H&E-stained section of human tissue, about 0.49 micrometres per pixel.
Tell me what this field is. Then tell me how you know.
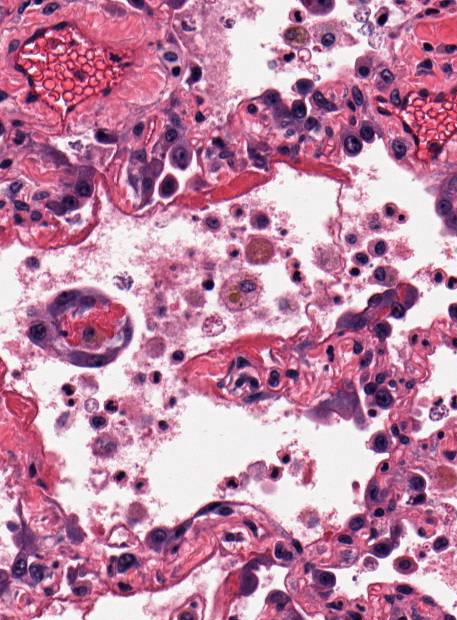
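This field mainly shows an alveolus. To begin with the septa: vessels packed with red blood cells lie within them at the top left and top right, and plump cuboidal cells with round, dark nuclei line them in many places.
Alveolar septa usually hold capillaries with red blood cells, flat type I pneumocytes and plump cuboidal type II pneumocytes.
Next, the central space: several large rounded macrophages float there, with golden-brown pigment in their cytoplasm.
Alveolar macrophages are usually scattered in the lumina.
Last, pale pink, granular material lies in that space among loose single cells.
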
